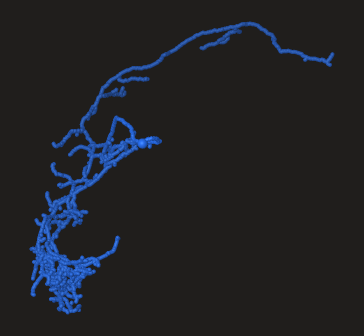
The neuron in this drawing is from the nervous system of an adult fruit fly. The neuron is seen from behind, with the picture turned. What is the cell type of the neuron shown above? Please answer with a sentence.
The cell type is pC1_7b.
